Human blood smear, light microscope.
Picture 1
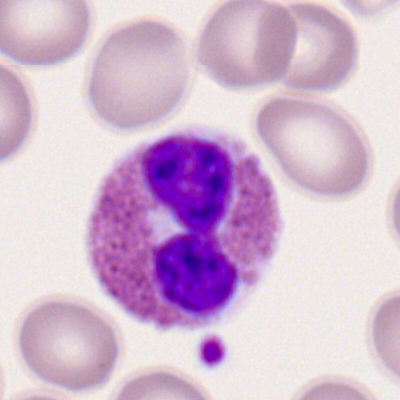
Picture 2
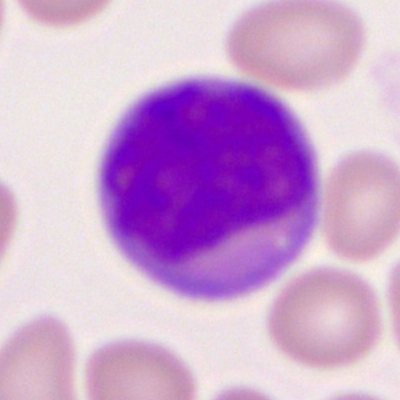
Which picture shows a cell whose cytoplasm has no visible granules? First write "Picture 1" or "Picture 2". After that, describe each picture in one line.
Picture 2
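In picture 1: The cytoplasm is packed with coarse reddish-pink granules.
In picture 2: No granules are seen in the cytoplasm.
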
